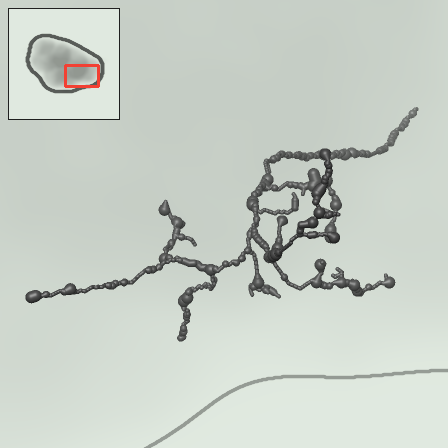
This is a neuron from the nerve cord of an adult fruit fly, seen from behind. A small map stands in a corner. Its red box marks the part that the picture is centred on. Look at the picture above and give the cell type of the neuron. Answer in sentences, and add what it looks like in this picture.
It is of cell type DNg85. This is a descending neuron. No cell body is drawn. As drawn here it is wider than it is tall.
